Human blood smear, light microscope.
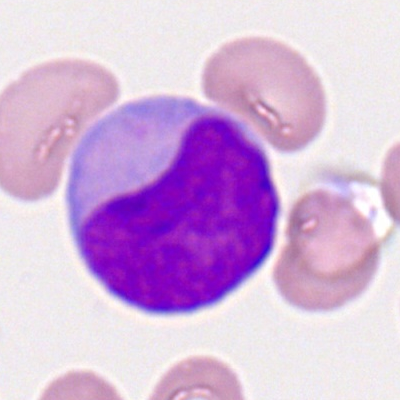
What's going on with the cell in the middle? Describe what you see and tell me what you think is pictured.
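Nucleus off-centre, filling the lower right of the cell; its edge facing the cytoplasm concave and indented. Chromatin deep purple, finely mottled, lacy. Cytoplasm a moderate crescent of pale greyish blue at the upper left. Cell identified as a myeloblast.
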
